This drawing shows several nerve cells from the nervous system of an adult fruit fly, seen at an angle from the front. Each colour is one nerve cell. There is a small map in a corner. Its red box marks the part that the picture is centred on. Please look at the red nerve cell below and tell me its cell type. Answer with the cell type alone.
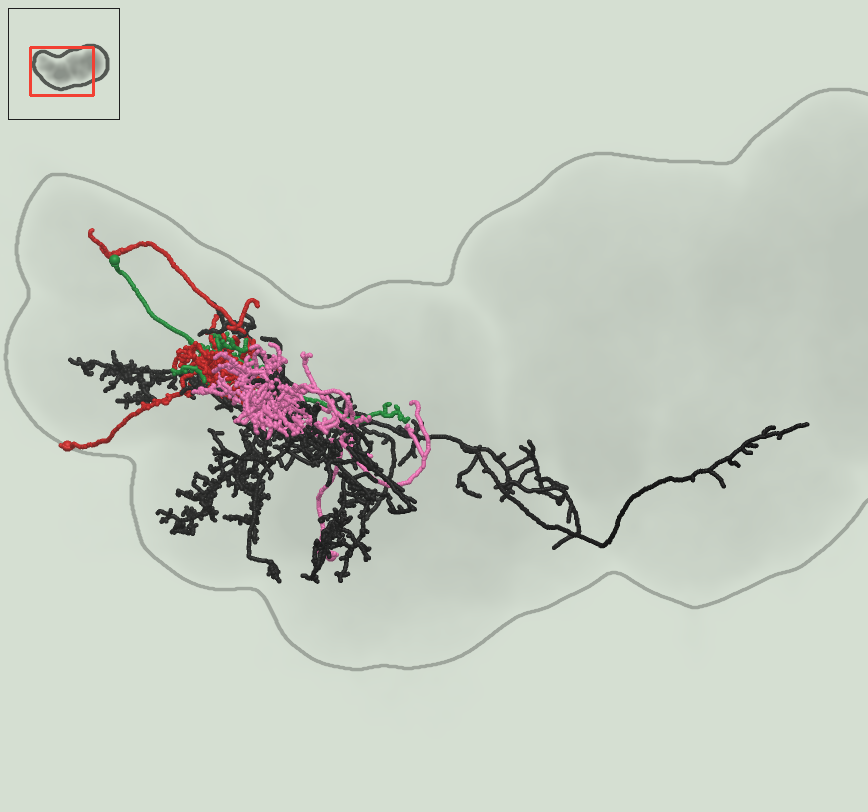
IN07B033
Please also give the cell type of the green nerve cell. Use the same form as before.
IN07B086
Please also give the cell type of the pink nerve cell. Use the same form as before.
IN02A026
